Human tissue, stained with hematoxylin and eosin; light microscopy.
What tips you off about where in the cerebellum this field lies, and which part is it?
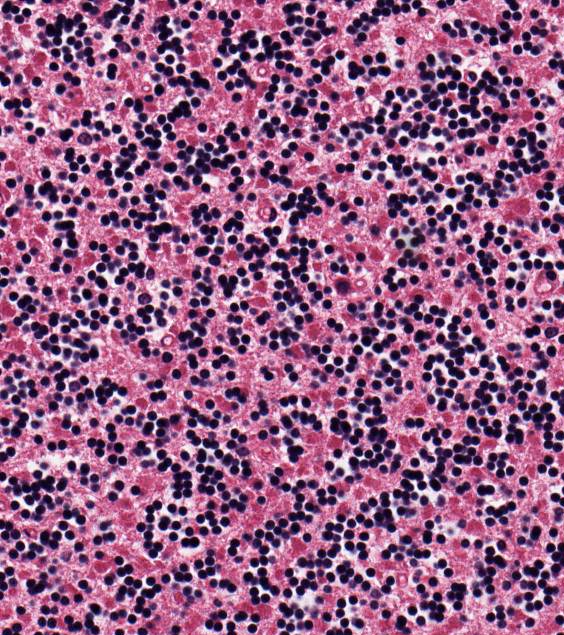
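The granular layer is shown, its cells packed densely and evenly across the whole field, with no layers or compartments. Nearly all nuclei are small, round and uniformly dark purple, with little or no cytoplasm visible.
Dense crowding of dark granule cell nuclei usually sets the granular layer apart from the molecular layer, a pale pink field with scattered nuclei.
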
